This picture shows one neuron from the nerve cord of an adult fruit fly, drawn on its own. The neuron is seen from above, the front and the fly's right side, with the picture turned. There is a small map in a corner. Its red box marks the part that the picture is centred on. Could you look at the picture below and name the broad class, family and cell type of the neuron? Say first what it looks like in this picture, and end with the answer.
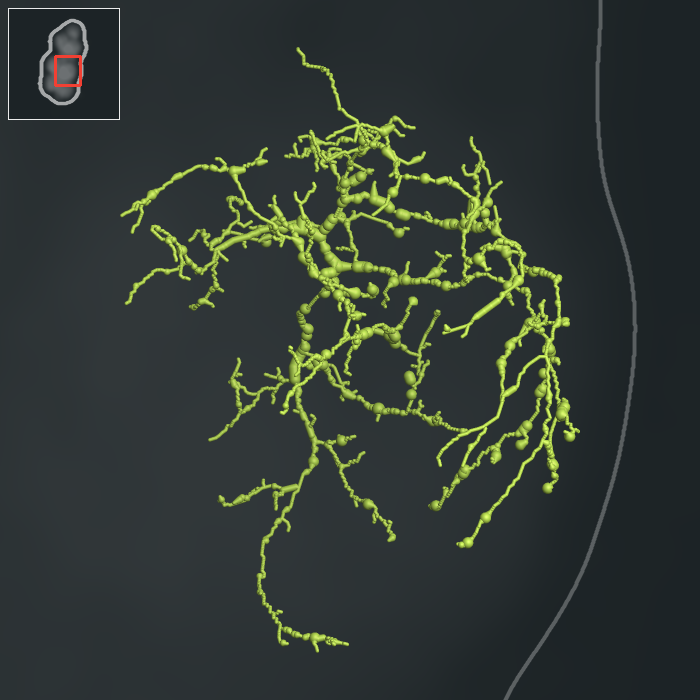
As drawn here it is taller than it is wide. Its broad class is nerve-cord intrinsic neuron. Its family is hemilineage 03A. Its cell type is IN03A060.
